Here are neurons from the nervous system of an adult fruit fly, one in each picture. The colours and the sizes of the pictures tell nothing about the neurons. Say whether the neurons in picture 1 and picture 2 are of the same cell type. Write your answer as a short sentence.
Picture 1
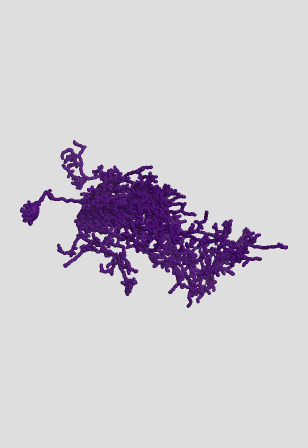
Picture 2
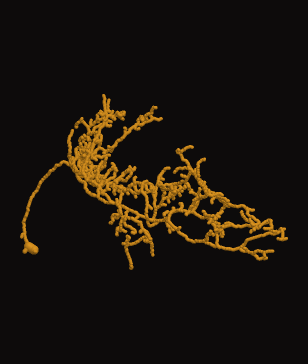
They are of different cell types.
